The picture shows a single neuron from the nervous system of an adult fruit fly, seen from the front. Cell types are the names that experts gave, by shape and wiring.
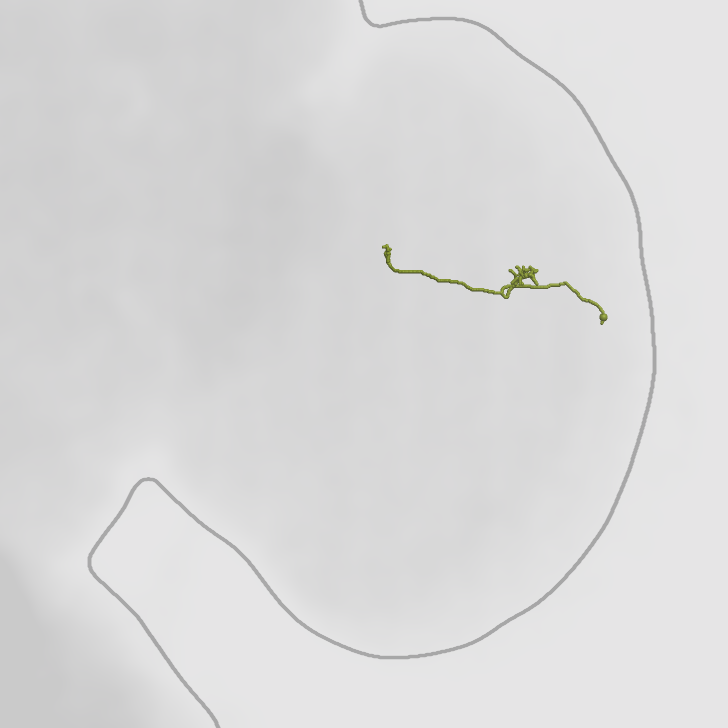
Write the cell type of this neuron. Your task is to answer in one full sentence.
For this neuron, the cell type is T3.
